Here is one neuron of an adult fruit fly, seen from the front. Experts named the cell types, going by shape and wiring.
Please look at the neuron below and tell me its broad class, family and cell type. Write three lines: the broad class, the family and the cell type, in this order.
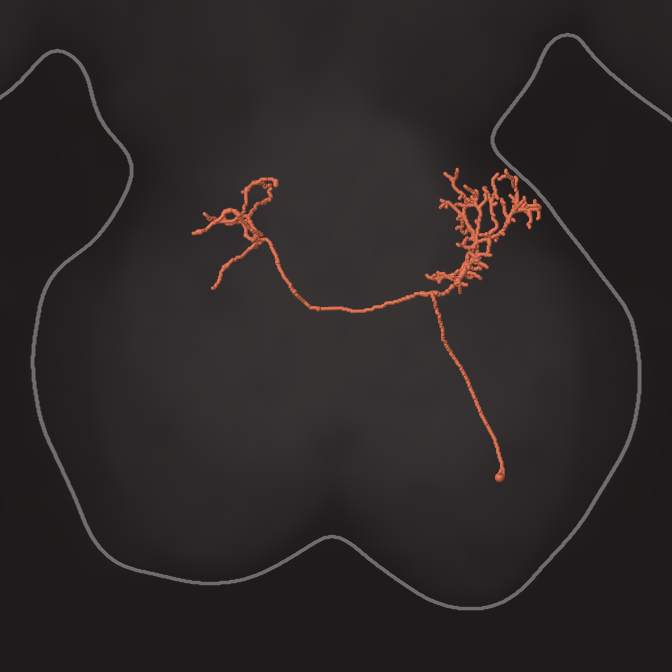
nerve-cord intrinsic neuron
hemilineage 07B
IN07B081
